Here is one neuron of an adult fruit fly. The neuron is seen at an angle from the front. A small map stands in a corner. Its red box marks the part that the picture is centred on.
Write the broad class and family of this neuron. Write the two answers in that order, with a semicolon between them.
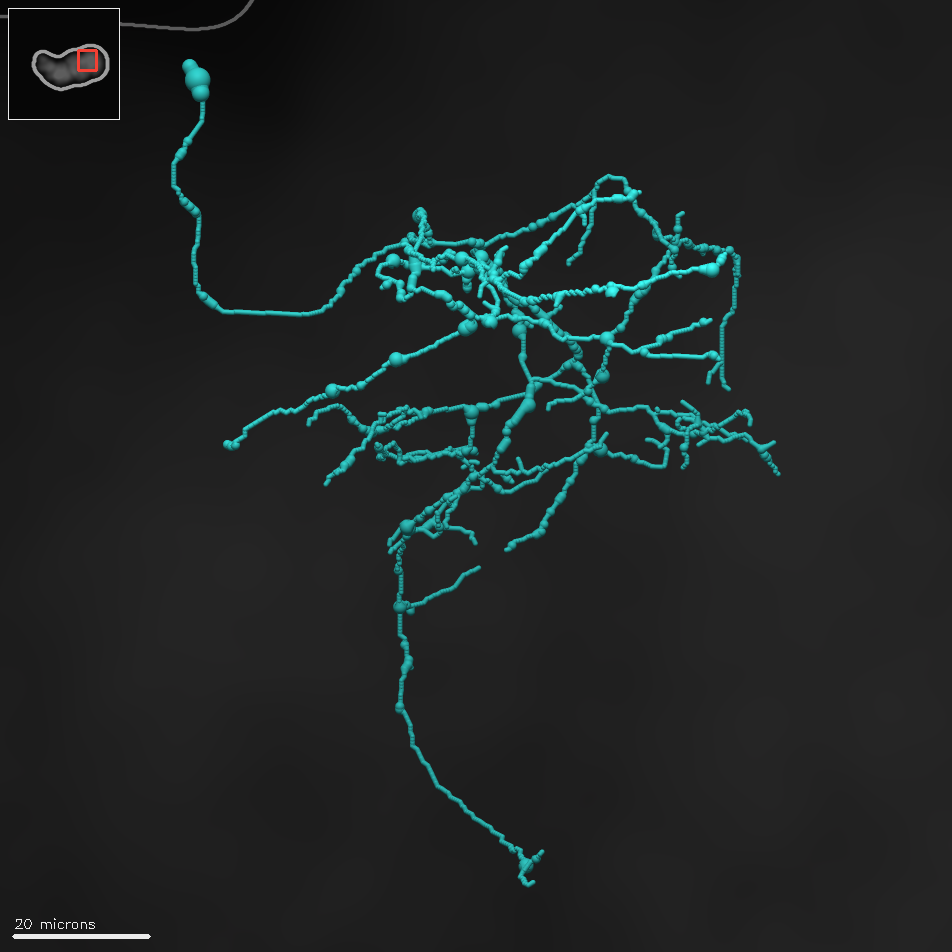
central-brain intrinsic neuron; hemilineage DM3_dorso_lateral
